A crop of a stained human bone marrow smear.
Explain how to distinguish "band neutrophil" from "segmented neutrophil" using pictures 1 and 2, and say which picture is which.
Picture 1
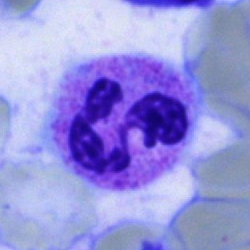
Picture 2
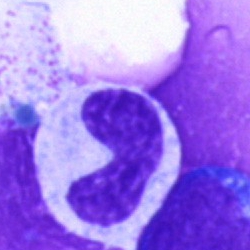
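Picture 1 shows a segmented neutrophil; picture 2 shows a band neutrophil. Both cells have a round, smooth outline, and neither nucleus shows nucleoli.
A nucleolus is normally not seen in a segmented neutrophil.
The chromatin is dark purple in both, coarsely clumped in the segmented neutrophil and somewhat clumped in the band neutrophil. The nucleus of the band neutrophil is kidney-shaped, with a deep indentation opening to the left, and a moderate rim of pale lilac cytoplasm surrounds it.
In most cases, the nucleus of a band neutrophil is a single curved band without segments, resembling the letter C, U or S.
The cytoplasm of the segmented neutrophil contains no vacuoles. Pale grey-blue red cells lie around the segmented neutrophil without covering it.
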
